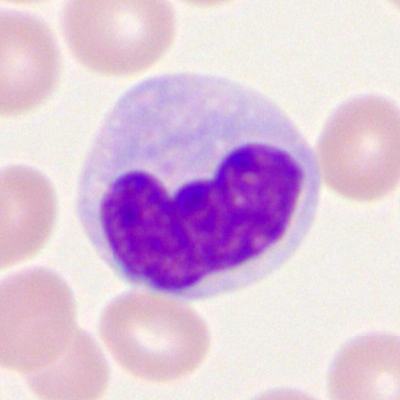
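Monocyte. Its cytoplasm is abundant and pale greyish-blue. The nucleus lies in the lower half, its upper border indented, giving a folded, lobulated shape. Looking closely, I find only a faint fine dusty texture in the cytoplasm, with no large coarse granules.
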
